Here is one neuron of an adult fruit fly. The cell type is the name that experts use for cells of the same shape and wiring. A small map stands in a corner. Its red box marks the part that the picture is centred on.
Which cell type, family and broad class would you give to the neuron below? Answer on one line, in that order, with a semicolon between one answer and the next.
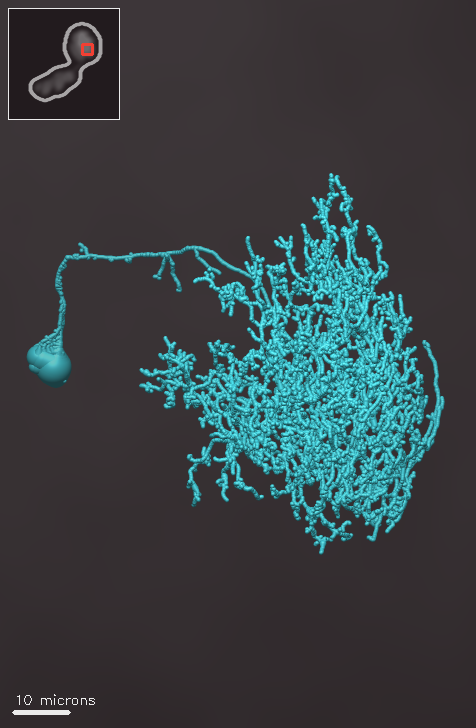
Li17; Li; optic-lobe intrinsic neuron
